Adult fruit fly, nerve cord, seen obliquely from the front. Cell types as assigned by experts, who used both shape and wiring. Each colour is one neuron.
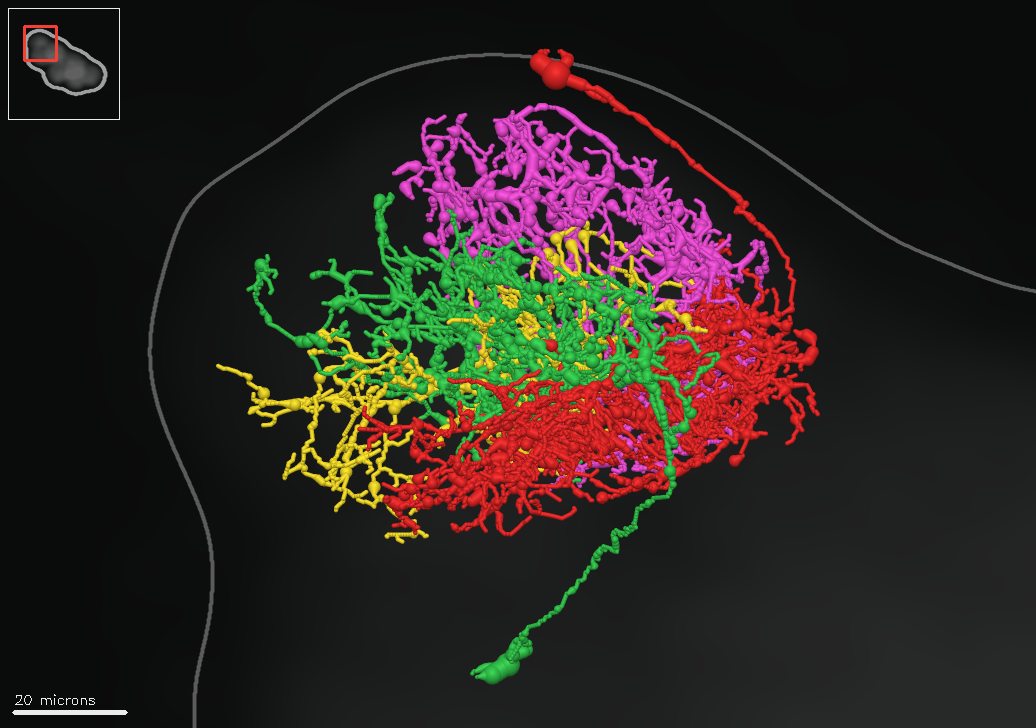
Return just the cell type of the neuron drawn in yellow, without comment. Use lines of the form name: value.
cell type: INXXX474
